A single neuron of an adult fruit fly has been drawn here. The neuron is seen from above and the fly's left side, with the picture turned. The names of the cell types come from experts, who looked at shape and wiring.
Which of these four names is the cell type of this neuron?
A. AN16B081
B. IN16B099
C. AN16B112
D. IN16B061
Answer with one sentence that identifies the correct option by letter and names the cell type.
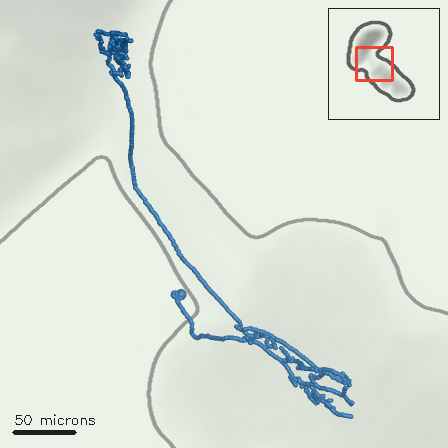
Option C gives AN16B112 as the cell type of the neuron.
